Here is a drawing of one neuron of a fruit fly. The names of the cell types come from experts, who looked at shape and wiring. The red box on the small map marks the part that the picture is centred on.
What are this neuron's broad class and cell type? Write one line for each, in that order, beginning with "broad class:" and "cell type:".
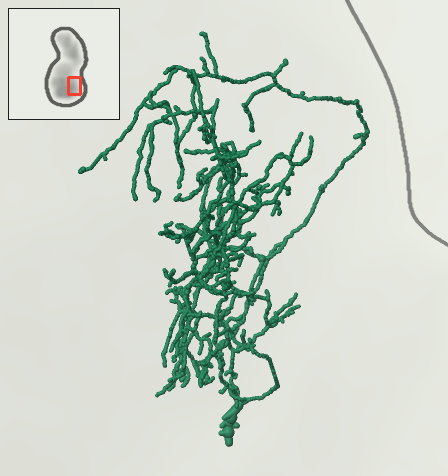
broad class: central-brain intrinsic neuron
cell type: GNG252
